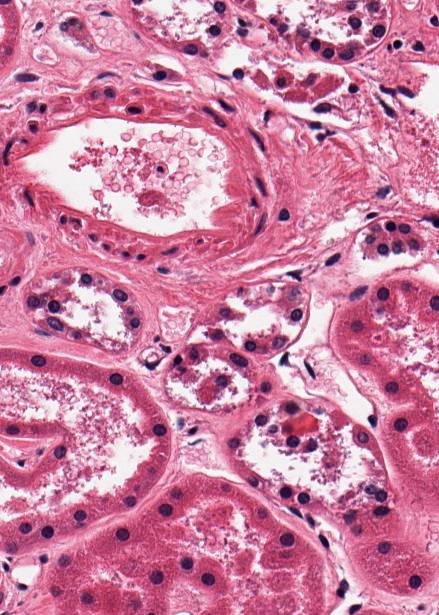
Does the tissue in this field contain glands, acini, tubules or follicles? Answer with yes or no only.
Yes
